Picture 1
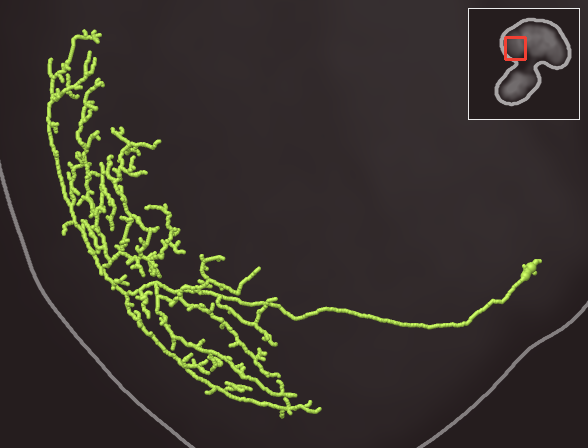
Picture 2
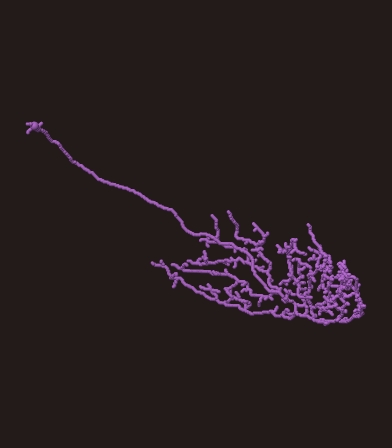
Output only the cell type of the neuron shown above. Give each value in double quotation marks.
"Cm11b"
